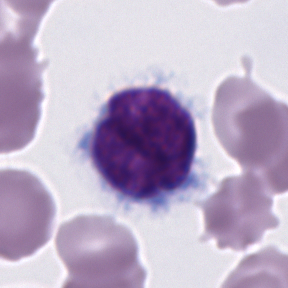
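Hairy cell in a stained smear of human peripheral blood. Fine, hair-like pale blue projections stand out from the surface all the way around. Nucleus fills most of the cell; chromatin dense, dark purple. Only a scant rim of pale blue cytoplasm remains.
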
